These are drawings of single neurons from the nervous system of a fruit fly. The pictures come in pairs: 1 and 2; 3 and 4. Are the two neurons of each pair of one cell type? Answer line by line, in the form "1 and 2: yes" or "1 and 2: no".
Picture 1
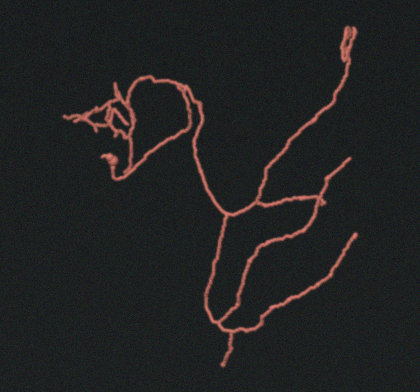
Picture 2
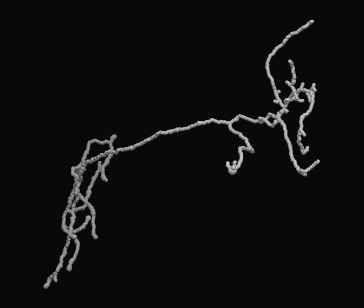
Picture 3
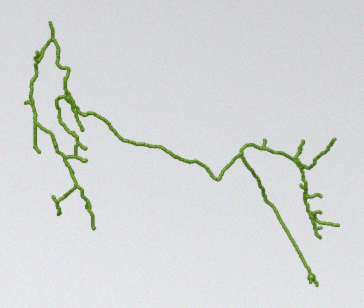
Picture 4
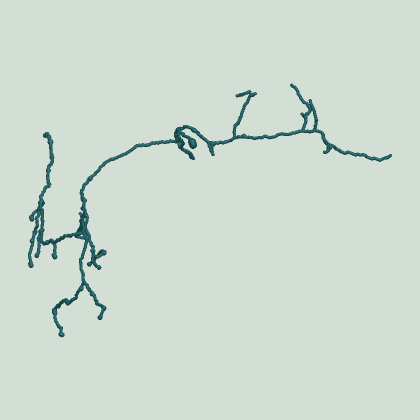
1 and 2: no
3 and 4: no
